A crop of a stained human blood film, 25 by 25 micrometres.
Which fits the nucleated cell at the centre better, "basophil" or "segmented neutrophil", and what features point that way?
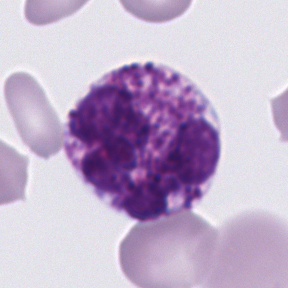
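It's a basophil. What settles it is the granules: coarse, dark blue-black ones scattered right through the cell.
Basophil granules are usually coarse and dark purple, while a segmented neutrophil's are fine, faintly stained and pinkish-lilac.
Those dark granules also lie over the nuclear lobes, not just over the cytoplasm.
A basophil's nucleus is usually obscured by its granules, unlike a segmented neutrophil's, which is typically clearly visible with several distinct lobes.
Otherwise, the chromatin is dense and dark purple, the cytoplasm between the lobes is pale pinkish-lilac, and the cell is about 14 micrometres across.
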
